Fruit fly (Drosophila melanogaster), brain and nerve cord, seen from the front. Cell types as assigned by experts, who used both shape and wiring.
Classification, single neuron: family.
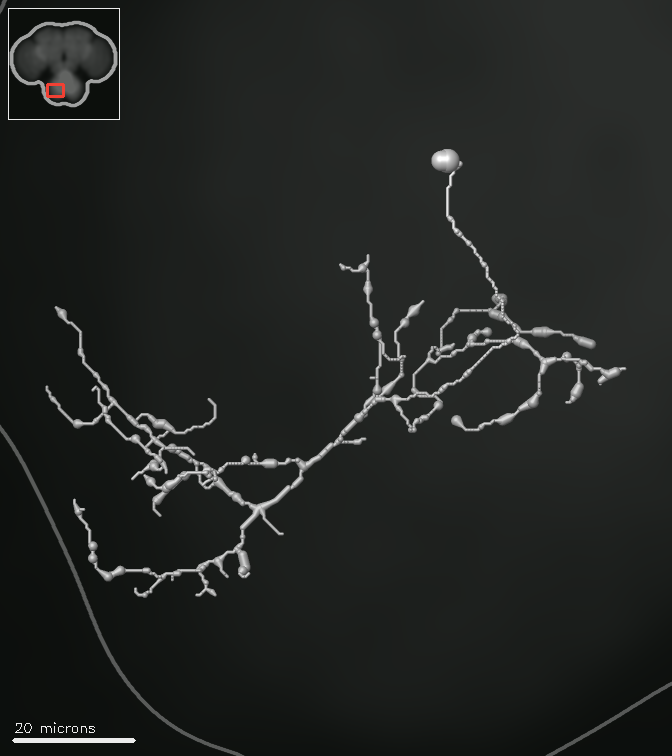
hemilineage 09A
